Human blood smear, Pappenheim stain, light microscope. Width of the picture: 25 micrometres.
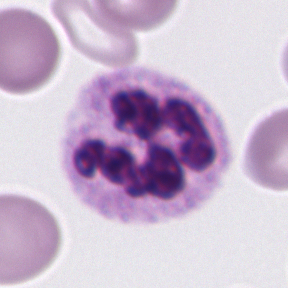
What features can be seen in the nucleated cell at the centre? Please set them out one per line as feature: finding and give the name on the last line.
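Size: about 14 micrometres across.
Nucleus: count them, at least four separate lobes.
Chromatin: dark purple, coarsely clumped.
Cytoplasm: pale pinkish-lilac.
Granules: fine, small and lilac, spread evenly through the cytoplasm.
Name: segmented neutrophil.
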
